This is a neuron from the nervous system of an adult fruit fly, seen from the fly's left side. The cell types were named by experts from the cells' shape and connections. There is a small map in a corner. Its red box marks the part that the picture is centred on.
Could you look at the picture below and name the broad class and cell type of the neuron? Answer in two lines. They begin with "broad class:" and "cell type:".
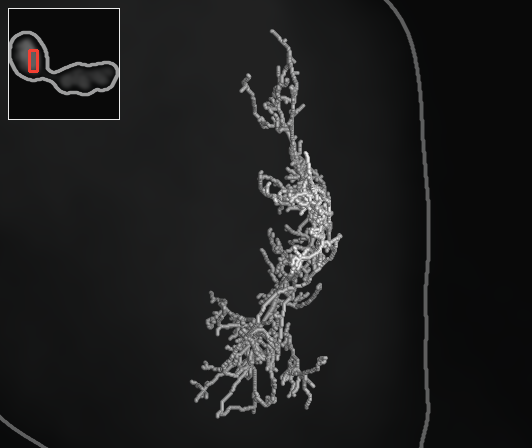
broad class: central-brain intrinsic neuron
cell type: GNG307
